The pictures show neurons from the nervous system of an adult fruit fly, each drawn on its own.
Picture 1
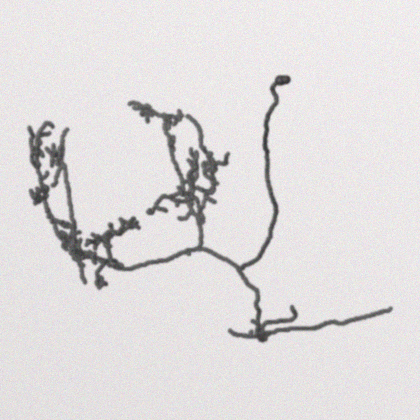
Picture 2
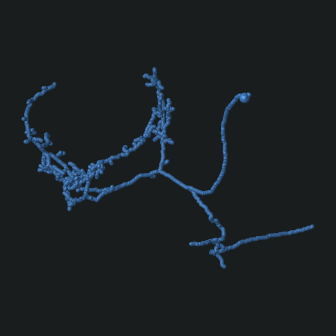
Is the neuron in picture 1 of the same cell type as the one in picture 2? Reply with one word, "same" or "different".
same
